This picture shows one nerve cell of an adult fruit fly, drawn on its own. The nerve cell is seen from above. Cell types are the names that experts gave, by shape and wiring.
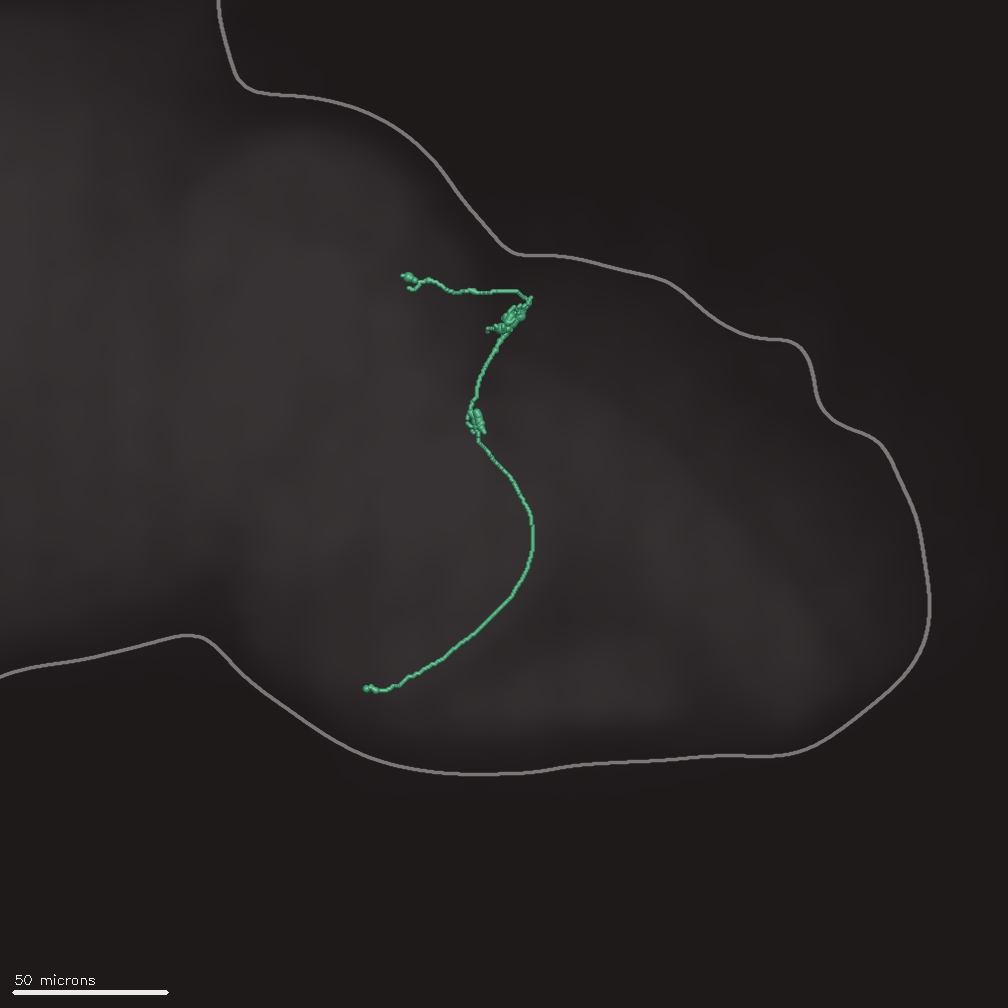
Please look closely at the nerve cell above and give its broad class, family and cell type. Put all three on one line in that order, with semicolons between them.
optic-lobe intrinsic neuron; Tm; Tm1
